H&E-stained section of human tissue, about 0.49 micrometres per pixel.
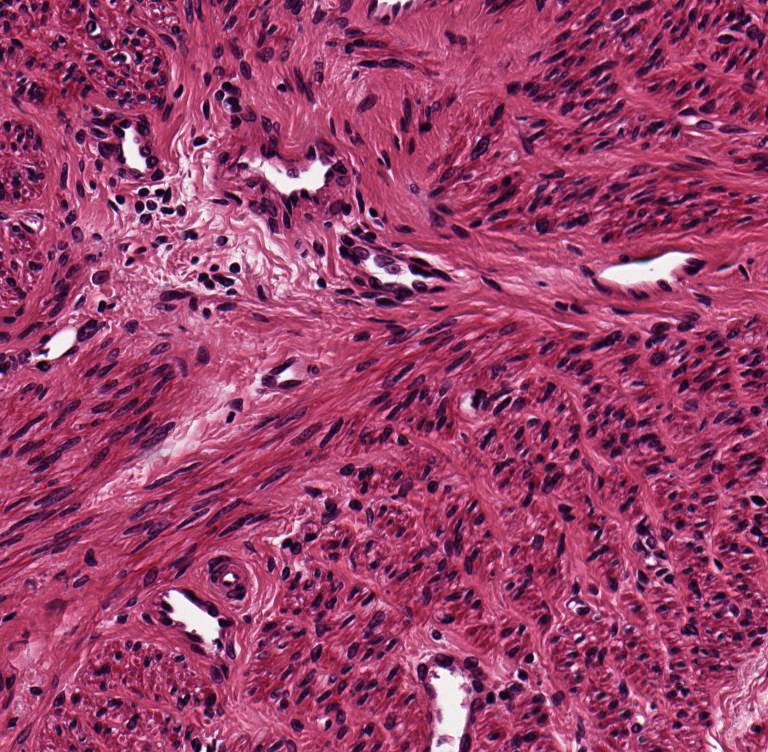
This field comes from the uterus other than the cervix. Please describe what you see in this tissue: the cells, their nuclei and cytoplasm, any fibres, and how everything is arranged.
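What strikes me first is spindle cells in fascicles crossing one another at varying angles over the whole field. Their nuclei are elongated, dark-staining and blunt-ended, and their cytoplasm is pink, eosinophilic and fibrillary. Down in the lower right, bundles are cut across, so the nuclei there look round to oval.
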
